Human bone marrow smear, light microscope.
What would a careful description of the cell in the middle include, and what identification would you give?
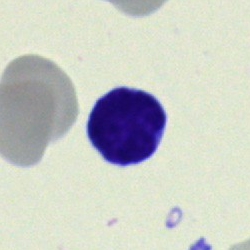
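Smooth, roughly round outline on this one. The chromatin's dense and very dark purple, with only faint lighter streaks, and you won't see any nucleoli. There's little or no cytoplasm showing around the nucleus. It's a lymphocyte.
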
